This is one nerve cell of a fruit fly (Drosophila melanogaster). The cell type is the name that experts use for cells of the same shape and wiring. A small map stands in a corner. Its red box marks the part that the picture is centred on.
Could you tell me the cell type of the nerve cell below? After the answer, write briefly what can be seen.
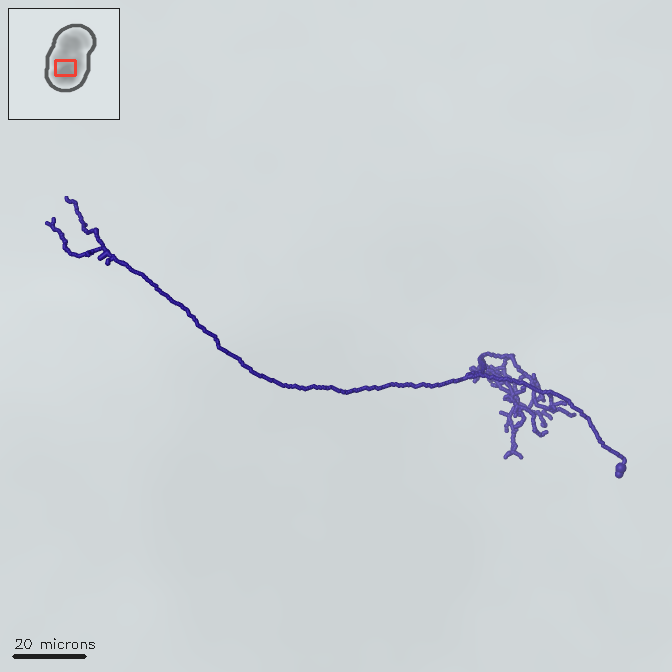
It is of cell type LoVP7. This is a visual projection neuron. From left to right in the picture it spans about 170 microns. In this view it is wider than it is tall.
